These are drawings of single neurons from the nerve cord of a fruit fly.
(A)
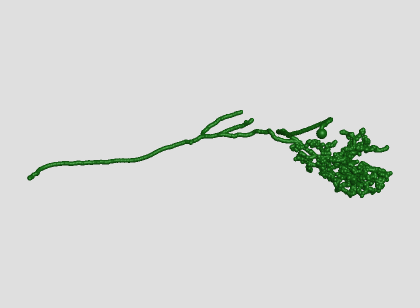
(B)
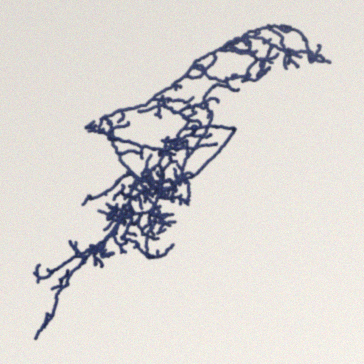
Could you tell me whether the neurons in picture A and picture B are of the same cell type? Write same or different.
different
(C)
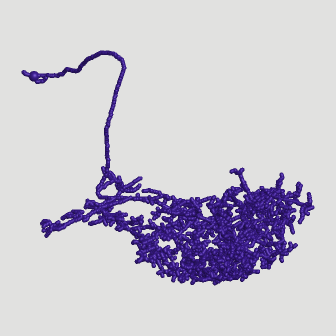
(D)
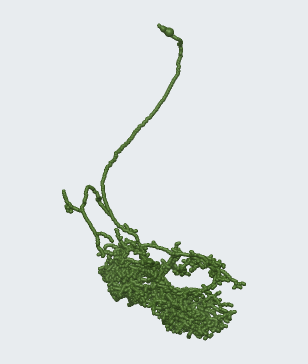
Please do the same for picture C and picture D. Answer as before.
same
